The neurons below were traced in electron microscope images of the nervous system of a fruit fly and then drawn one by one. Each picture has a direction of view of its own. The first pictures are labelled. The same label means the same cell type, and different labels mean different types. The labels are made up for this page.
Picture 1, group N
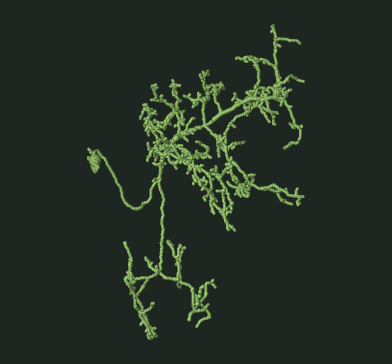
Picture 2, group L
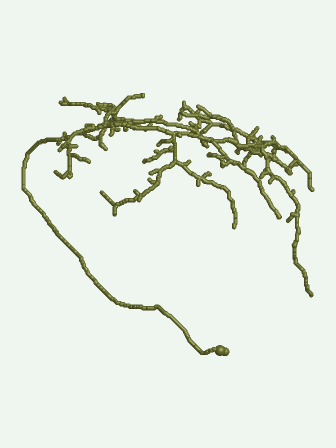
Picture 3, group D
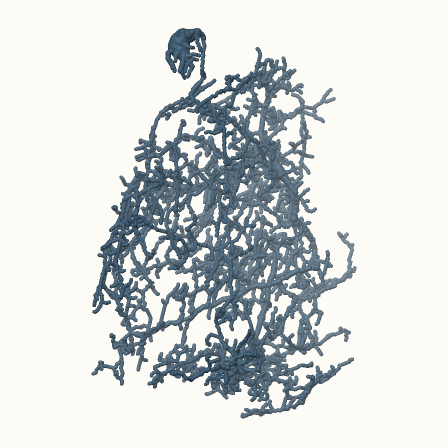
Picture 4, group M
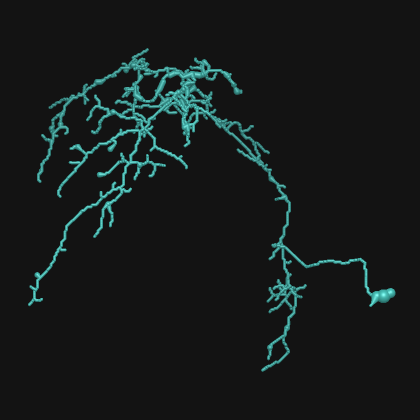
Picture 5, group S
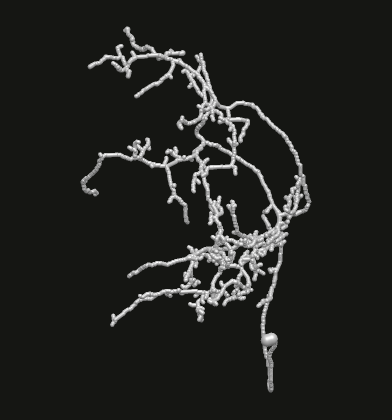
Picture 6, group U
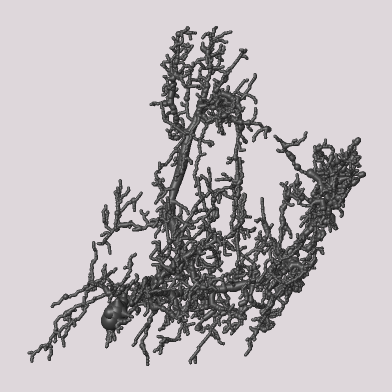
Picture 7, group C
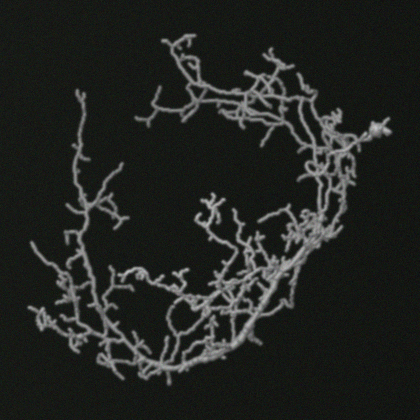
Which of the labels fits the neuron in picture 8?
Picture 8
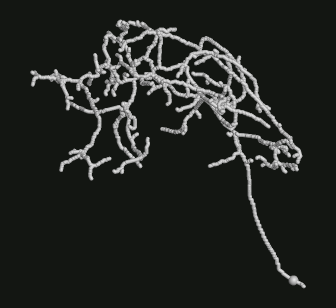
group S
